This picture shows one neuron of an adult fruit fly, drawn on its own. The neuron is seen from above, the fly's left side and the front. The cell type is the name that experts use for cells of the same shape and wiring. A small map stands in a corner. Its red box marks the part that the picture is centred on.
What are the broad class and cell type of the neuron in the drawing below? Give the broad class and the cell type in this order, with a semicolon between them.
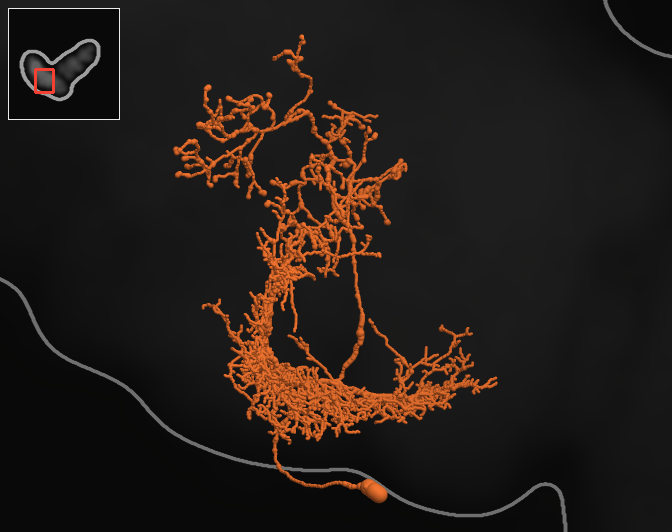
central-brain intrinsic neuron; GNG458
